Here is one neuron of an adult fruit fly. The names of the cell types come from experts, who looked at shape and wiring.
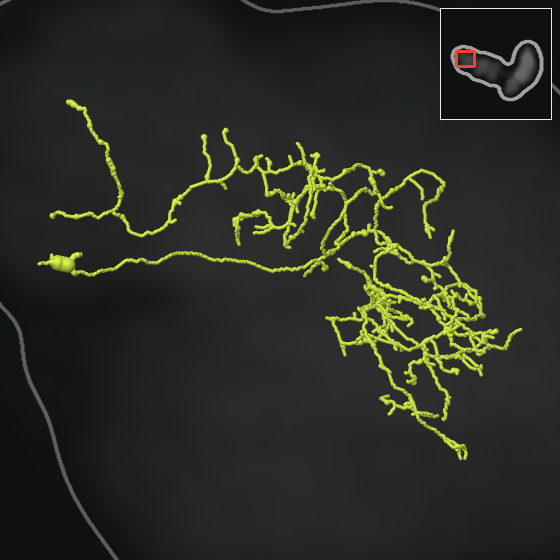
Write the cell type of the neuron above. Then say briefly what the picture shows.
It is of cell type IN00A024. This is a nerve-cord intrinsic neuron. It lies in the nerve cord. The cell body is on the left of the picture. Dozens of branch ends can be seen.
